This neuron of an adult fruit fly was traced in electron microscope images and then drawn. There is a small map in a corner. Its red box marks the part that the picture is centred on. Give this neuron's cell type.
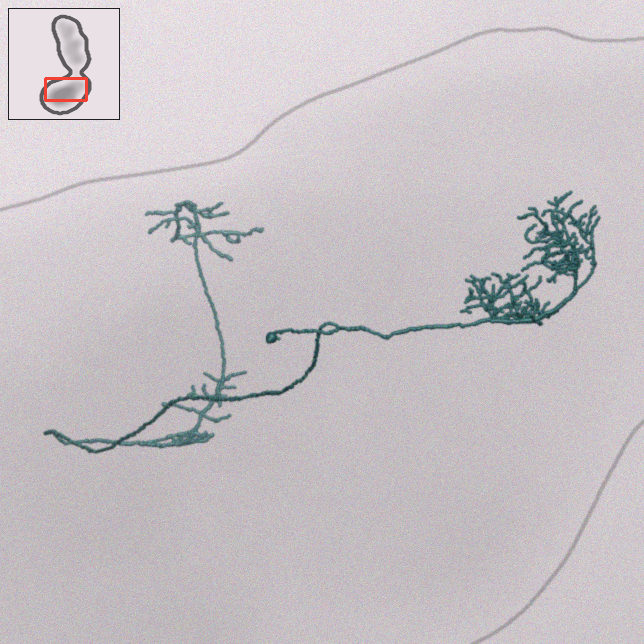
LC14b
